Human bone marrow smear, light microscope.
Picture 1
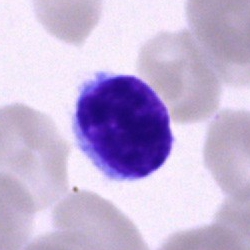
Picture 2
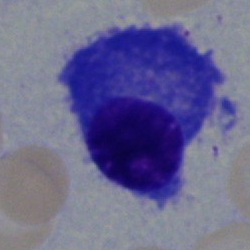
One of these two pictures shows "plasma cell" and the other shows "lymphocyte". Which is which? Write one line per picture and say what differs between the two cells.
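Picture 1 – lymphocyte. The cytoplasm is only a very thin rim around the nucleus.
Picture 2 – plasma cell. The cytoplasm is abundant, forming a broad zone above the nucleus.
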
